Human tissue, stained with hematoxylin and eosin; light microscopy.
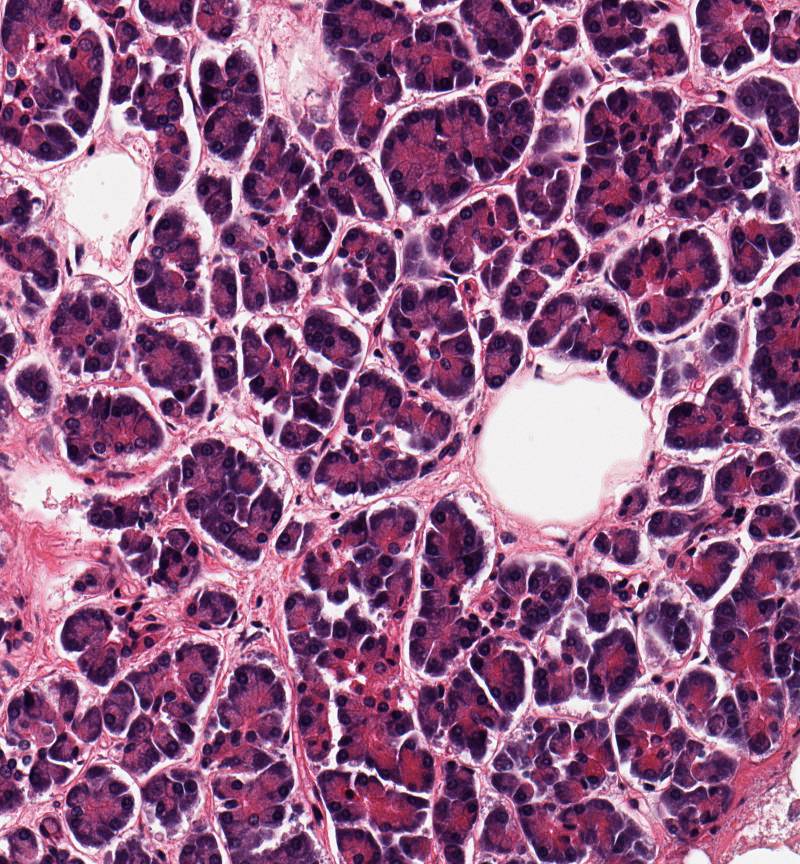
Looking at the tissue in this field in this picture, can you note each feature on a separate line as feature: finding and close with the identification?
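Acini: closely packed, filling almost the whole field
Stroma: thin connective tissue strands between acini
Shape: small rounded cell clusters, tiny barely visible central lumina
Cells: pyramidal, round nuclei toward the base
Cytoplasm: pink apically, deep purple basally
Tissue: pancreas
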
